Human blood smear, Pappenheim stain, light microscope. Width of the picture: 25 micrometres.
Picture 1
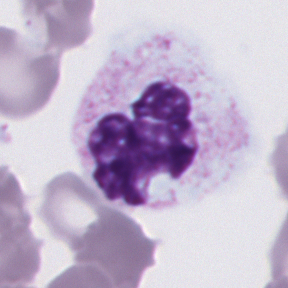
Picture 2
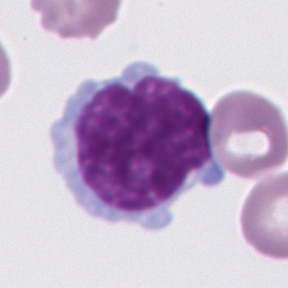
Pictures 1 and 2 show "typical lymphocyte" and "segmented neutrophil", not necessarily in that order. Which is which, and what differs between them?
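The segmented neutrophil is in picture 1, and the typical lymphocyte is in picture 2. In the segmented neutrophil the cytoplasm is plentiful and very pale, and it is sprinkled with fine pink granules.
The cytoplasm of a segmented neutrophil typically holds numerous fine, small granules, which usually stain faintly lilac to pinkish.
The typical lymphocyte, on the other hand, shows no granules in its cytoplasm.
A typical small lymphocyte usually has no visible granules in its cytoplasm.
In the typical lymphocyte the nucleus is about 12 micrometres across in a cell of about 15 micrometres, and it fills about 70% of the cell's area.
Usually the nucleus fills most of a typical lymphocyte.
Its rim of cytoplasm is wider on the left side of the nucleus than on the right, and the nucleus has a shallow notch at its top edge. The outlines differ as well: the segmented neutrophil is roughly round, while the typical lymphocyte is irregular, with small rounded bulges of cytoplasm along its edge. In the segmented neutrophil the chromatin is dark purple and coarsely clumped, and no nucleoli are visible. Red cells lie around the segmented neutrophil without overlapping it, whereas one red cell touches the right edge of the typical lymphocyte.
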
